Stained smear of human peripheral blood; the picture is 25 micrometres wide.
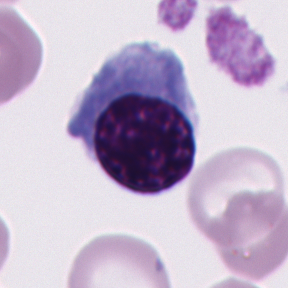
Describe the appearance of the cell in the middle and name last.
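Look at the chromatin first: dark purple, coarsely clumped, with small paler gaps in between. The nuclear margin is smooth and sharp, with no notch or indentation. The cytoplasm has neither granules nor vacuoles. It's a normoblast.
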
